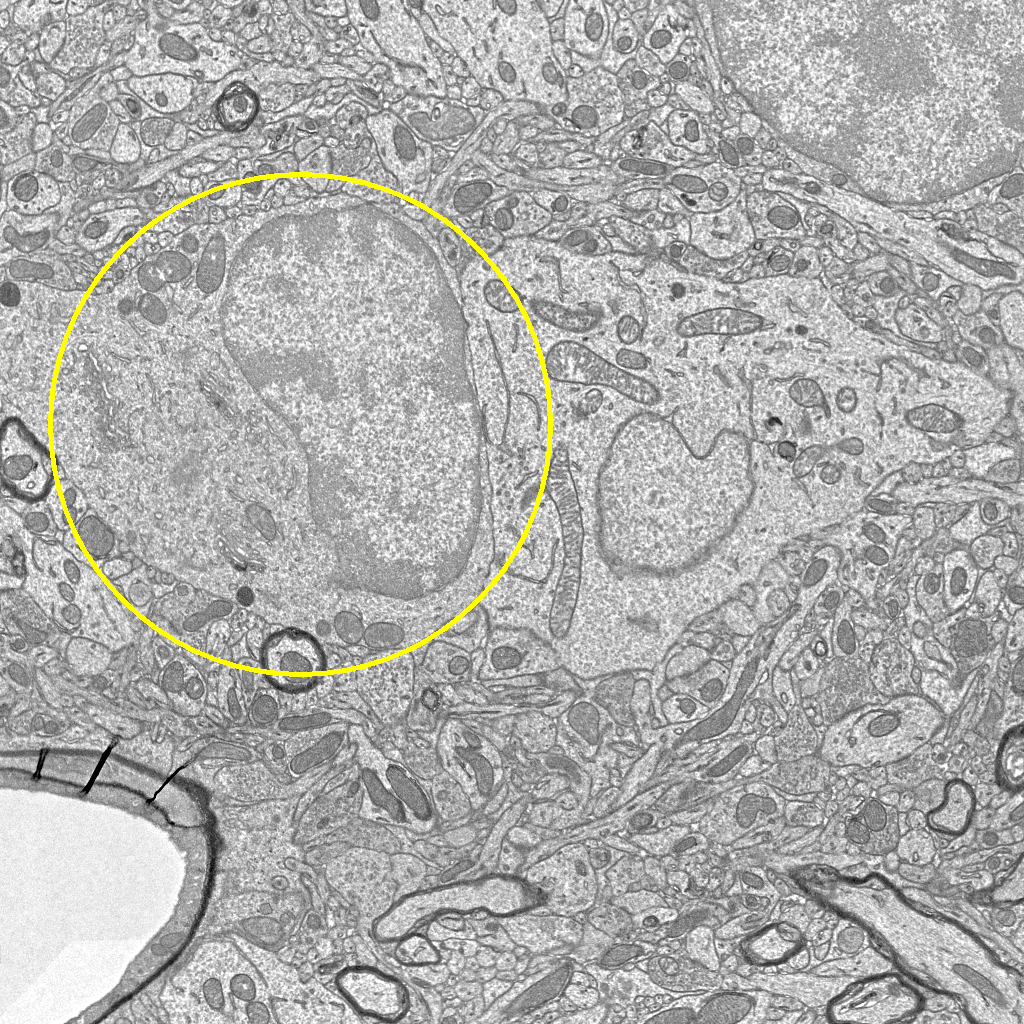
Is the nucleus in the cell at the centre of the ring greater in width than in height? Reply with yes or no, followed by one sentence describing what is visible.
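No. The nucleus is a large oval elongated from top to bottom and lies in the right part of the cell body.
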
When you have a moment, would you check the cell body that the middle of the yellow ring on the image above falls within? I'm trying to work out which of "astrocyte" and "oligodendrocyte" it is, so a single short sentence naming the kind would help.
This cell body belongs to an oligodendrocyte.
